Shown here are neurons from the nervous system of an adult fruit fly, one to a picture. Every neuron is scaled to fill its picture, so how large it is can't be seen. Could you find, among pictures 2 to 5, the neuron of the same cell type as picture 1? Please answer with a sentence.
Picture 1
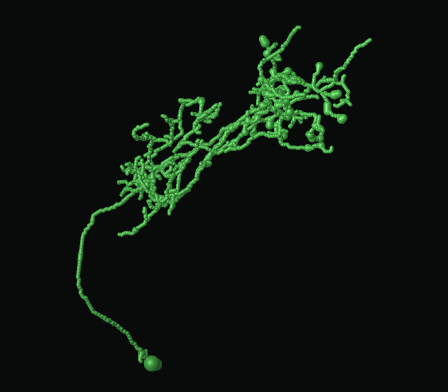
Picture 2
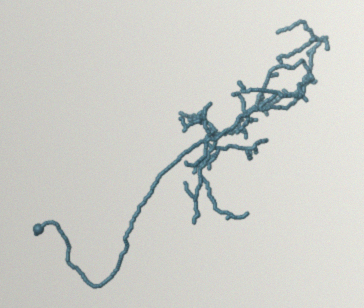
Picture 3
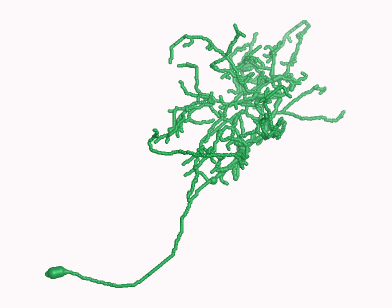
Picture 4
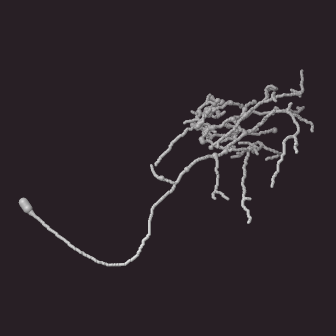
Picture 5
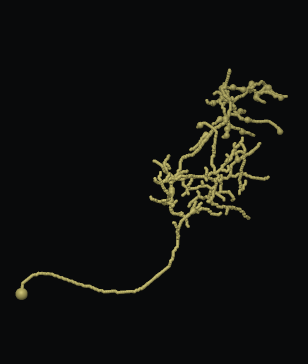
Picture 5 shows a neuron of the same cell type.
